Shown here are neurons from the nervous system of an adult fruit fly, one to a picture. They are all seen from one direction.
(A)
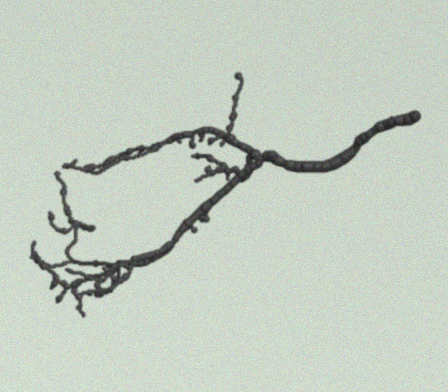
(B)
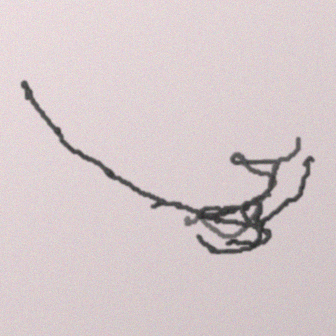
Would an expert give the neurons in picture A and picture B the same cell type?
no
